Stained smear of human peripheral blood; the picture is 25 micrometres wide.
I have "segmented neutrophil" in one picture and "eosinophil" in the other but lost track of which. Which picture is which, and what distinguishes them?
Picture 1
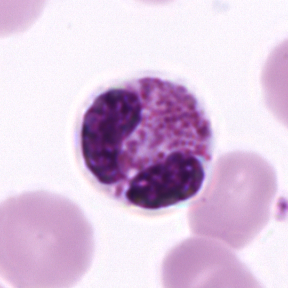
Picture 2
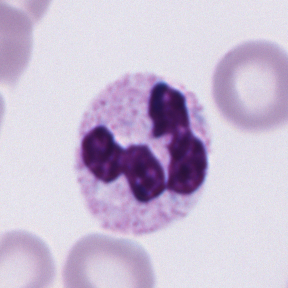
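In the first picture you have an eosinophil, and in the second a segmented neutrophil. Start with the granules: the eosinophil's cytoplasm is packed with coarse reddish-pink granules, round and of fairly even size, while the segmented neutrophil has fine pinkish-violet granules scattered evenly through pale pinkish-lilac cytoplasm.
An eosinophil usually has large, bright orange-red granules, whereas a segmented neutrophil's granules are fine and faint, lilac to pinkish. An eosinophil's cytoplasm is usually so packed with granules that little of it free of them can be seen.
Next, the nucleus: the eosinophil's is split into two separate lobes, the larger along the left side and the smaller at the lower right.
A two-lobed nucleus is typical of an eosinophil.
The chromatin is dark purple and coarsely clumped in both cells, and dense as well in the segmented neutrophil, where no nucleoli are visible.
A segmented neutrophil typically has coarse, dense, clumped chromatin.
As for size, the eosinophil is about 12 micrometres across and the segmented neutrophil about 14 by 12 micrometres. The eosinophil's outline is round and smooth. In the segmented neutrophil no vacuoles are seen, and the red cells nearby do not touch it.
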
